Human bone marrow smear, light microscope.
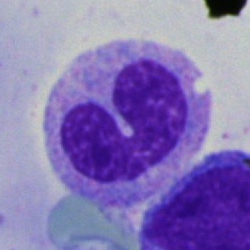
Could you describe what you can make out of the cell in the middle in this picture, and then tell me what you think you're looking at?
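The cell has a roughly round outline, broken by a small notch in its right edge. Its chromatin is dark purple and moderately clumped, with small paler patches. The cytoplasm is abundant and pale pinkish-lilac, and fine pinkish-purple granules are scattered throughout it. This is a band neutrophil.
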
